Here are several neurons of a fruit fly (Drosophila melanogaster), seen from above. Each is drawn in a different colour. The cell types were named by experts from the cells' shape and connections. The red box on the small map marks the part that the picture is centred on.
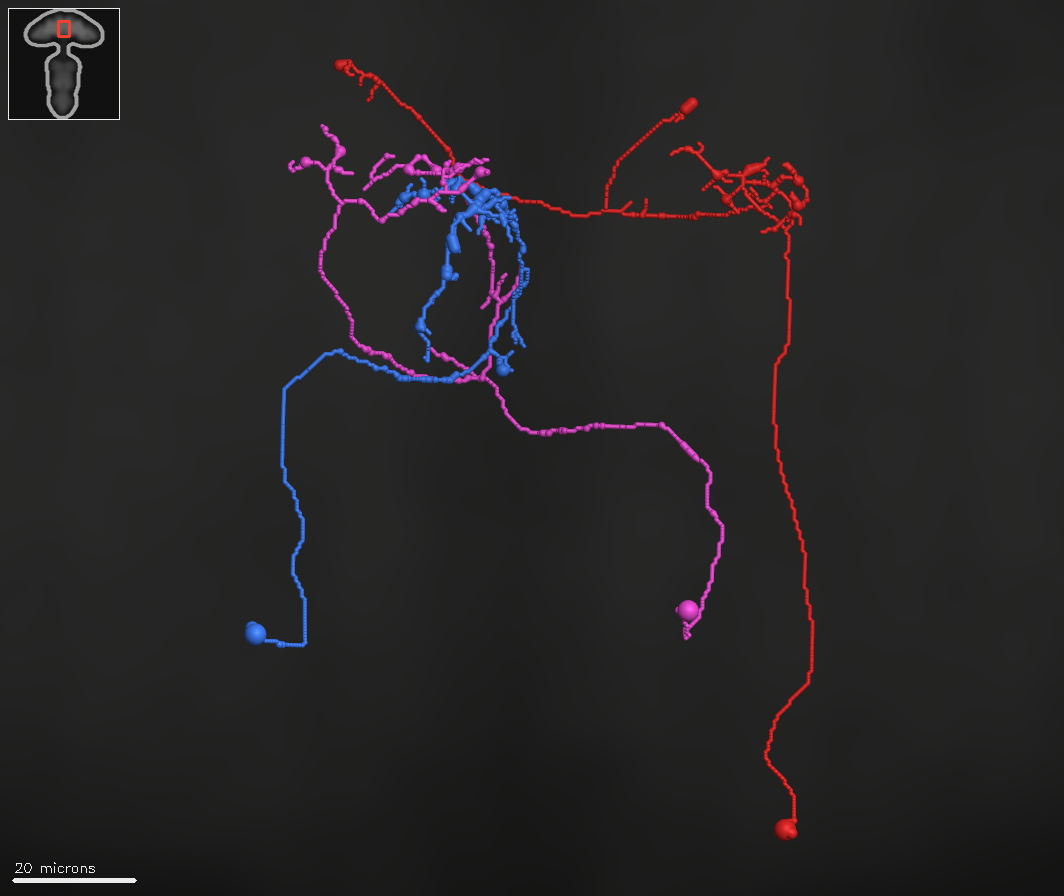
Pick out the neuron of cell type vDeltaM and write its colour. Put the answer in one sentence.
The colour is red.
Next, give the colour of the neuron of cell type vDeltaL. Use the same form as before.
The colour is blue.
